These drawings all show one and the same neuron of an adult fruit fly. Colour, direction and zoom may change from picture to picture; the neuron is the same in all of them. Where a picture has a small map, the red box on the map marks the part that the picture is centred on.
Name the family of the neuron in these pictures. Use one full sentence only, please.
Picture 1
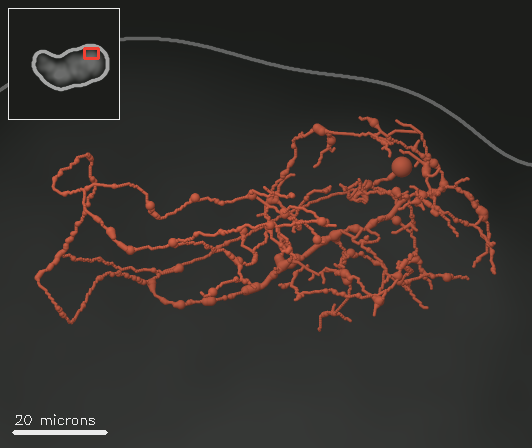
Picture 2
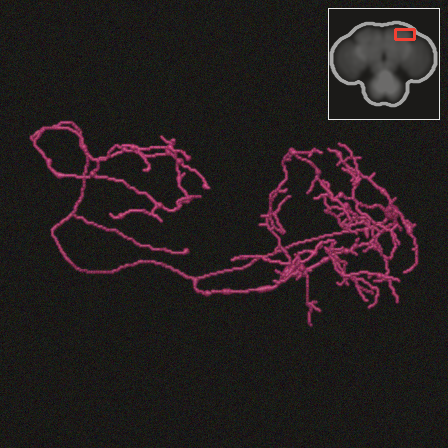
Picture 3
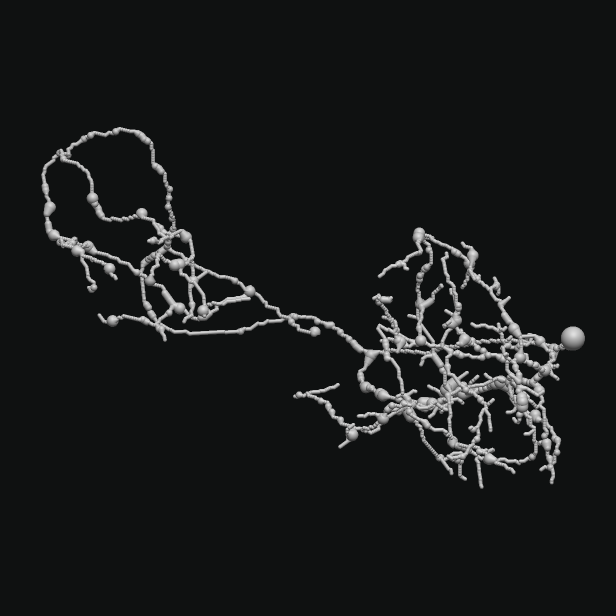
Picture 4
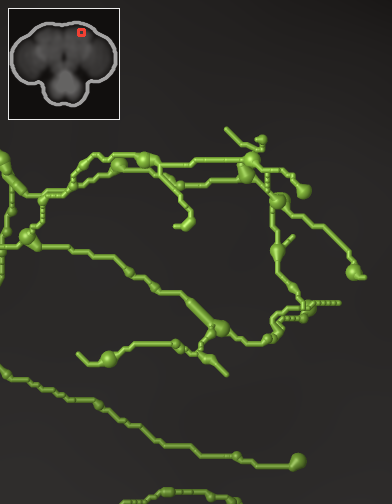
It is hemilineage LHp3 that names the family of this neuron.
